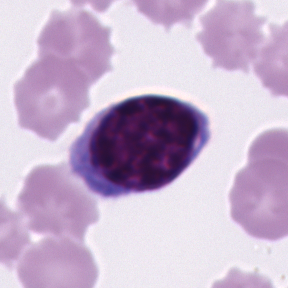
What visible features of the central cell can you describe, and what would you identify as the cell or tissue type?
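Here the nucleus sits off-centre toward the upper right, so most of the cytoplasm ends up on the lower left. That cytoplasm is scant, though, just a narrow rim around the nucleus. You won't find distinct nucleoli, and there are no granules in the cytoplasm. It's a normoblast.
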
